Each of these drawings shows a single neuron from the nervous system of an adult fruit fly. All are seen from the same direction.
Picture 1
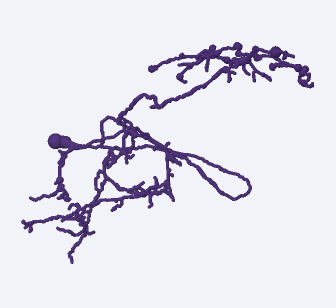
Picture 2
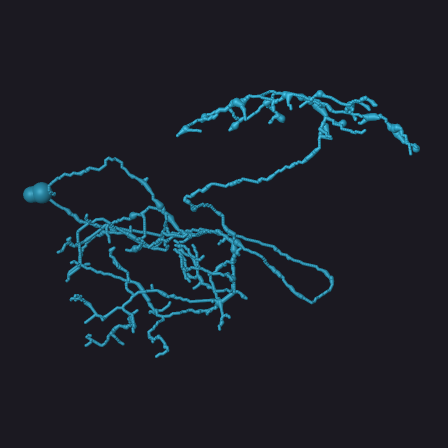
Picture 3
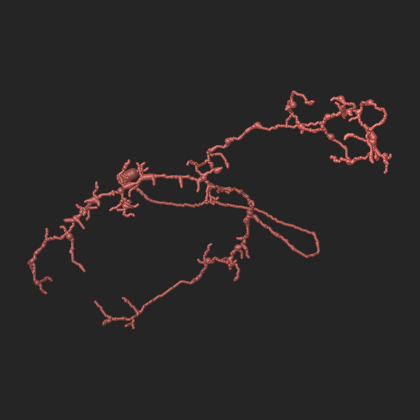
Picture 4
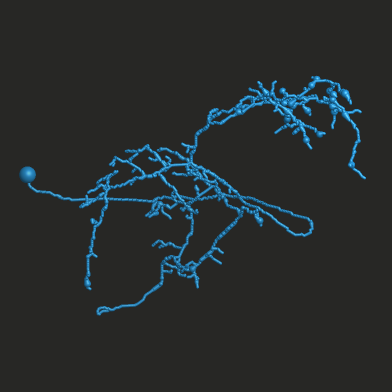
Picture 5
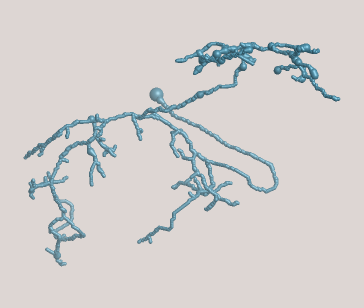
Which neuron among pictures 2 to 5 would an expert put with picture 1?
Picture 2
